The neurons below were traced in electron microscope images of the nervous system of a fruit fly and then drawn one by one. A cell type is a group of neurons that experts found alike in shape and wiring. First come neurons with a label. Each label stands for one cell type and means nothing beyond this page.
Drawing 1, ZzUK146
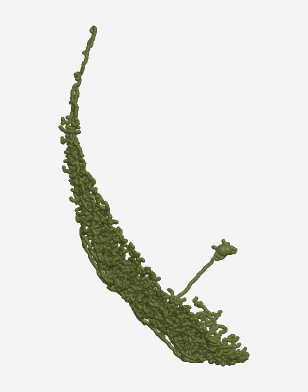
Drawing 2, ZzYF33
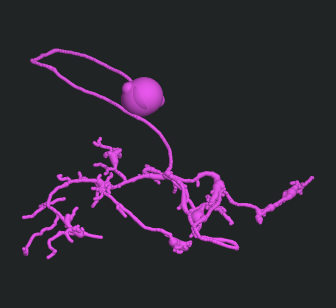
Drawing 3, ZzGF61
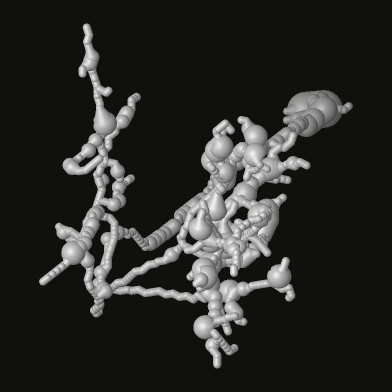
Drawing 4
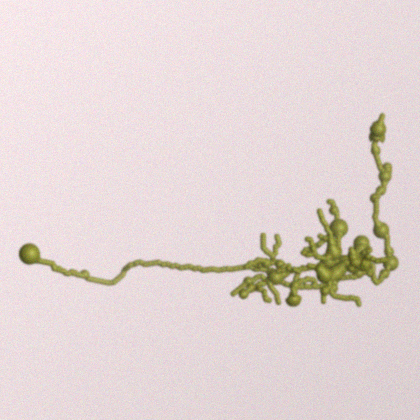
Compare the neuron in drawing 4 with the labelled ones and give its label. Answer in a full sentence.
It belongs to ZzYF33.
